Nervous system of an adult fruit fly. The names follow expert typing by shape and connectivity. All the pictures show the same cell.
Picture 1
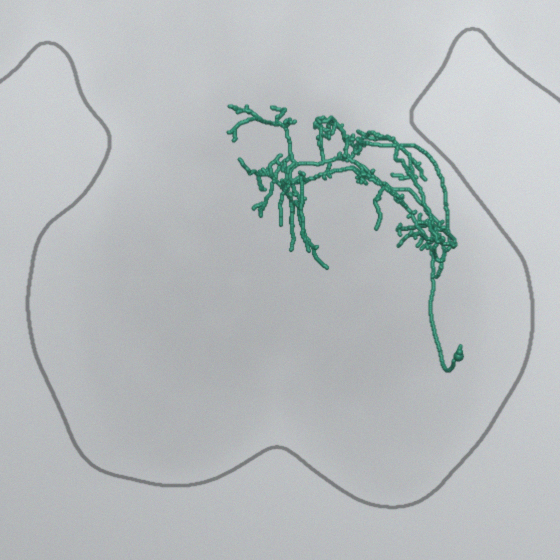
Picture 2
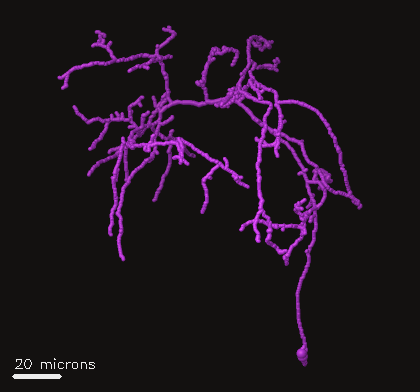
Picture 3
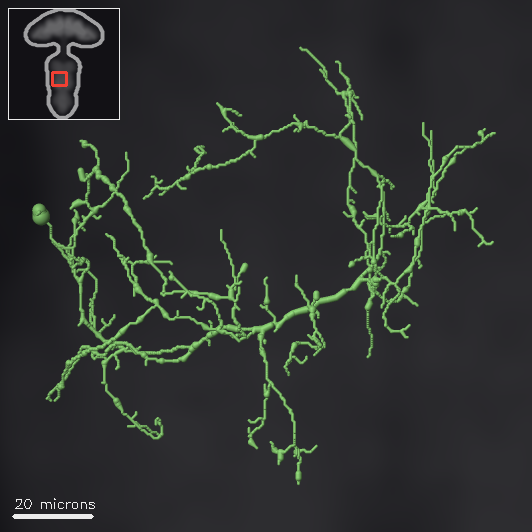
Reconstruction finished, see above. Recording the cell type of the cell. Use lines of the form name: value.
cell type: vMS11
